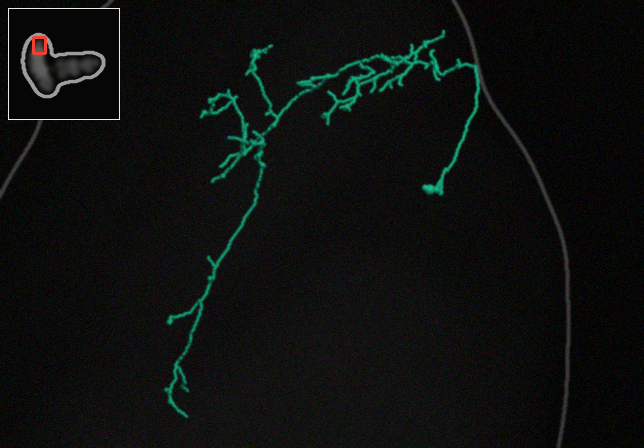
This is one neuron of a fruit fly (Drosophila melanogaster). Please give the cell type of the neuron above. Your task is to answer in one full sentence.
On the level of cell type, this neuron is Cm10.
